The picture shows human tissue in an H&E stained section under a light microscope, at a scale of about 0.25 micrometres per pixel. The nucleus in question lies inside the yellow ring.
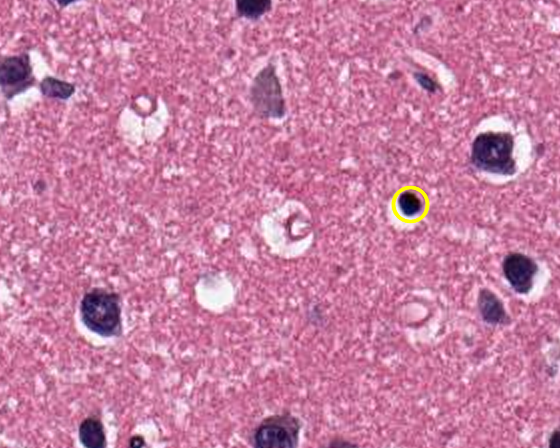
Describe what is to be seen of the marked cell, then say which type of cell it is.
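The nucleus is round with a smooth, sharp edge. The nucleus is dark and evenly stained throughout, with no visible internal detail. The nucleus sits in a clear, unstained space, set off-centre toward the upper right, leaving a crescent of clearing on its lower-left side. No pink cytoplasm is visible around the nucleus; only the clear space surrounds it. The cell lies alone in the finely granular pink background, not touching any other cell. Type of cell: oligodendrocyte.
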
